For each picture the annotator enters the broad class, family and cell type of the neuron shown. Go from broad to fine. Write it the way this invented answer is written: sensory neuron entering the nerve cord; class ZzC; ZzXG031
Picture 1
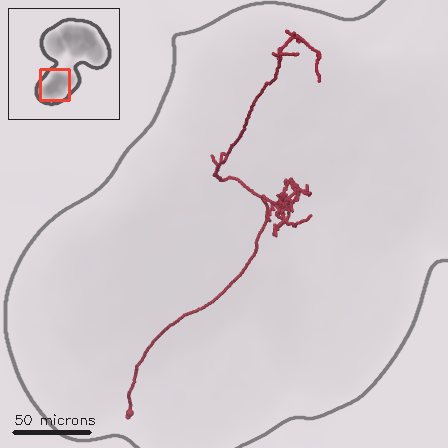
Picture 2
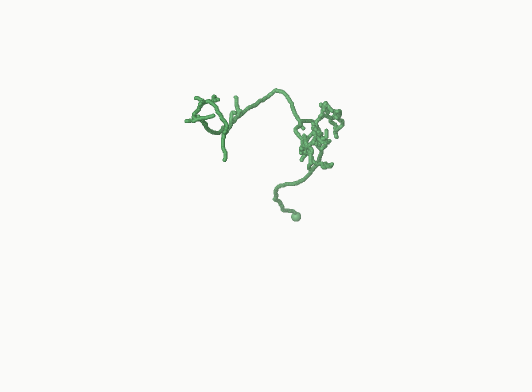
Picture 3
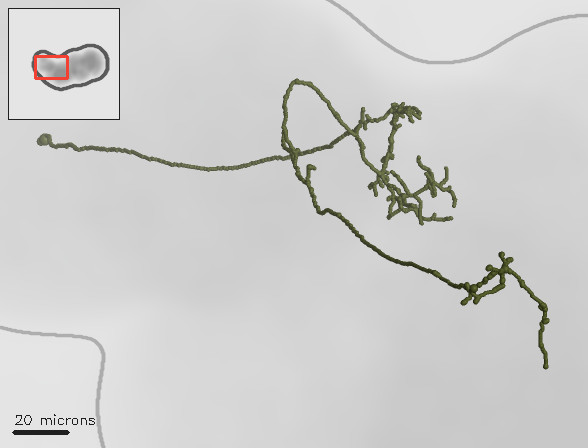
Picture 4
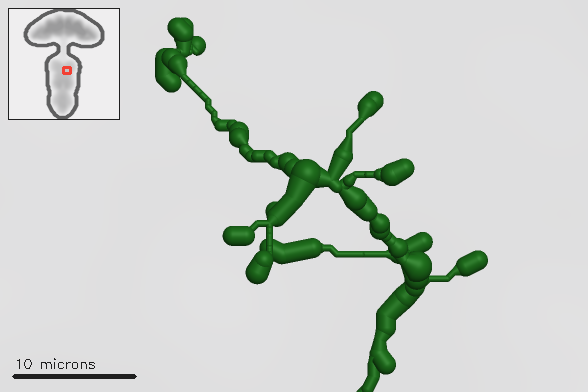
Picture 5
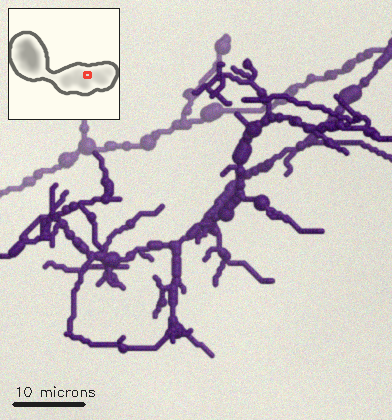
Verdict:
nerve-cord intrinsic neuron; hemilineage 06A; IN06A083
